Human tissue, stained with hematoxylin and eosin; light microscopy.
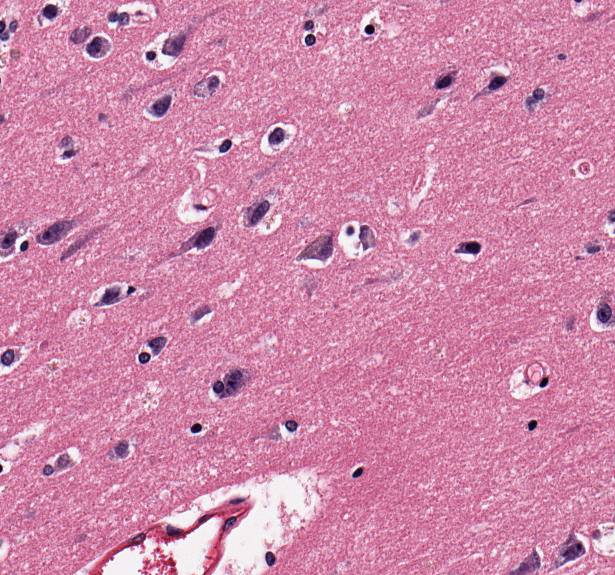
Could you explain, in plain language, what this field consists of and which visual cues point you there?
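You're looking at cerebral cortex. Its larger cells are angular, triangular neurons with purple-grey cytoplasm, set singly in a finely granular, fibrillary pink matrix. Small, round, dark, compact nuclei lie scattered too, some against neuron bodies.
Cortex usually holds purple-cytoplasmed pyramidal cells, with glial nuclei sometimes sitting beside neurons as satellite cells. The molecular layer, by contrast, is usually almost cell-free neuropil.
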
